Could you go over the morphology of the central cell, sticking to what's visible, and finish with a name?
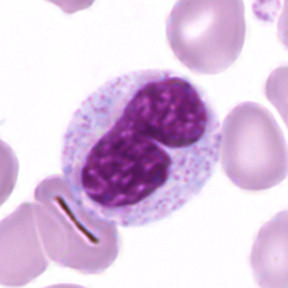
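Two nuclear lobes: one upper right, one lower left. Chromatin deep purple, coarsely clumped. Pale cytoplasmic rim on all sides of nucleus. Fine pinkish-purple granules scattered through cytoplasm. Band neutrophil.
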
